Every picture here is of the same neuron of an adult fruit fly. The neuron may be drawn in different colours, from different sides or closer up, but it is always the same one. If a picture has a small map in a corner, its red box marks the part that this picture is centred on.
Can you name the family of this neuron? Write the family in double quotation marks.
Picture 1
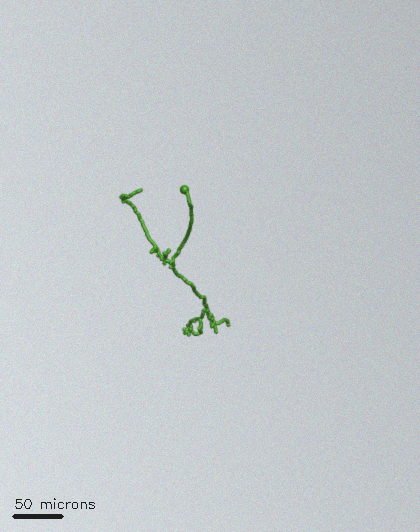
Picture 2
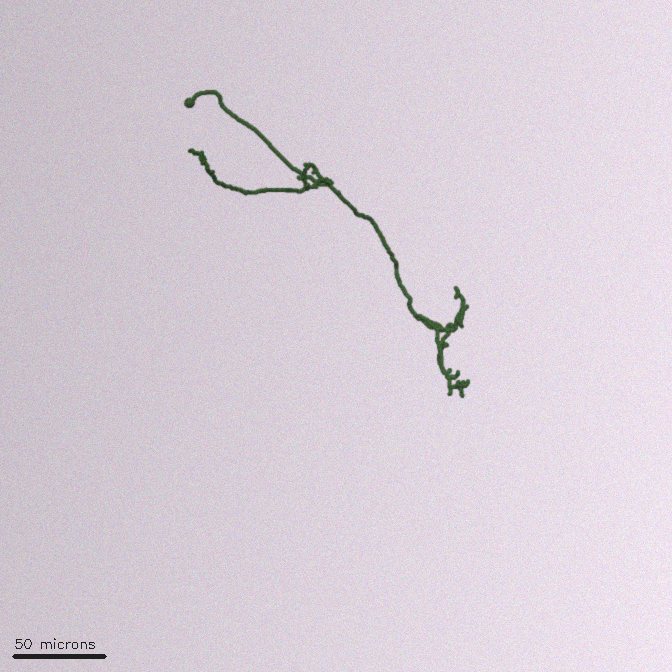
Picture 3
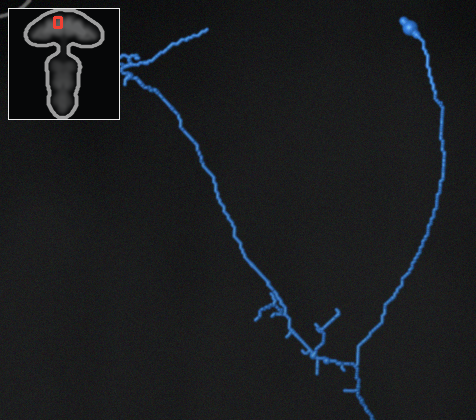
"hemilineage SMPad2"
